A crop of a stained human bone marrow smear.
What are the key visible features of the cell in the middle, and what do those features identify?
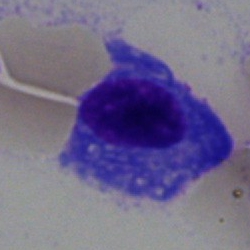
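Nucleus off-centre, toward upper left. Chromatin dark purple, darkest near the nuclear middle. Small clear vacuoles scattered in cytoplasm below nucleus; no distinct granules. Plasma cell.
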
